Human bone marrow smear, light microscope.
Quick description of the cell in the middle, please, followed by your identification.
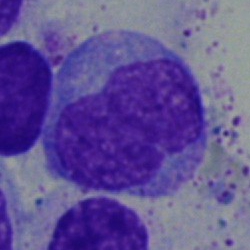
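So, the one in the middle: its outline is roughly round and smooth. The chromatin looks finely granular, not coarsely clumped. The cytoplasm's a pale greyish-blue, and I can't see any distinct granules in it. That's a monocyte.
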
